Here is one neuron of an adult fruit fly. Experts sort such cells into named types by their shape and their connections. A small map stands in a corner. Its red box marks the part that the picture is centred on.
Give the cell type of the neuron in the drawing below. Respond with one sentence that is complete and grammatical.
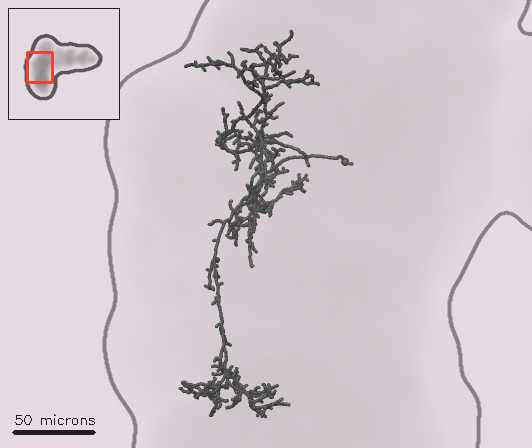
Of the cell type GNG343 is this neuron.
